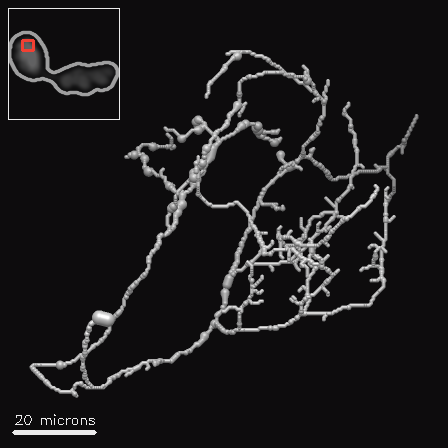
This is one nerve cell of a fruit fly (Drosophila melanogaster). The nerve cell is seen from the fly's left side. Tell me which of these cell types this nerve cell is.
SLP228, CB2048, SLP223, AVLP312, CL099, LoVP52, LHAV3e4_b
CB2048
